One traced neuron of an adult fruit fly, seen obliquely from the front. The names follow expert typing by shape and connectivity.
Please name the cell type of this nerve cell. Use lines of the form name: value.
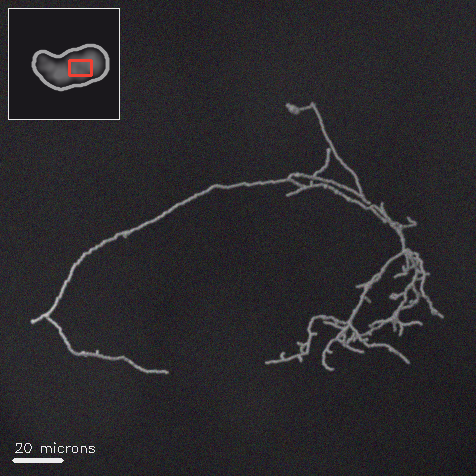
cell type: WED167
